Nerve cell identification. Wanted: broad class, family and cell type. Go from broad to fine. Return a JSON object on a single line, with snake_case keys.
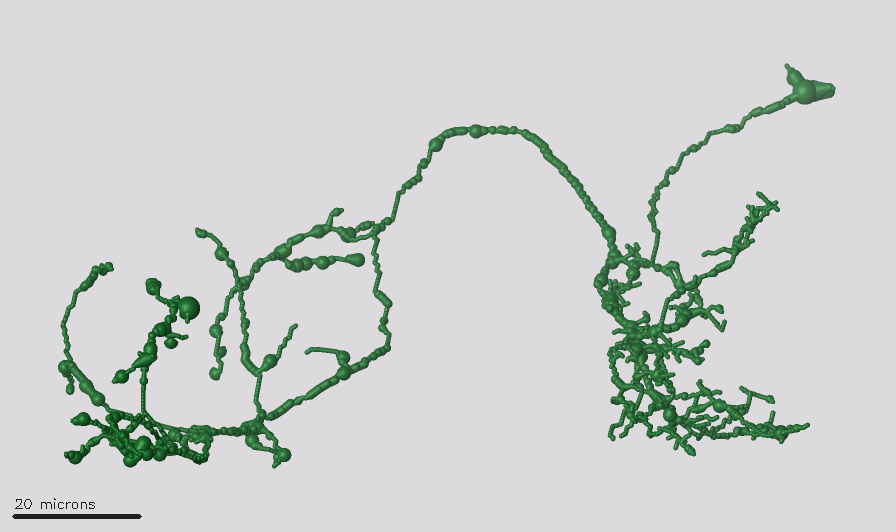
{"broad_class": "nerve-cord intrinsic neuron", "family": "hemilineage 06A", "cell_type": "IN06A072"}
